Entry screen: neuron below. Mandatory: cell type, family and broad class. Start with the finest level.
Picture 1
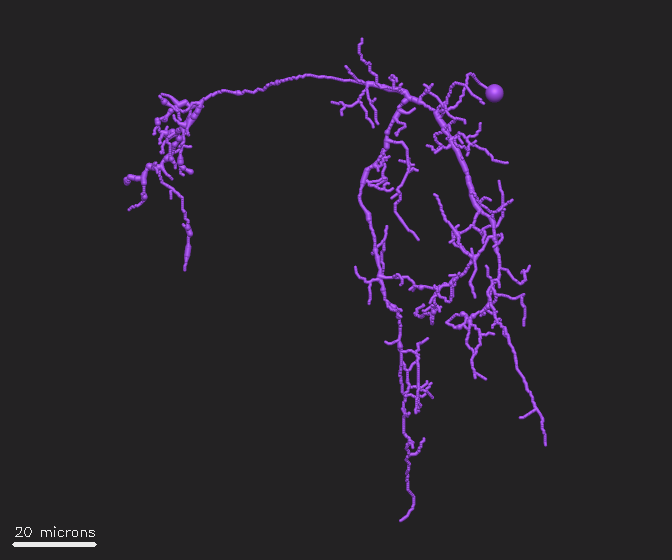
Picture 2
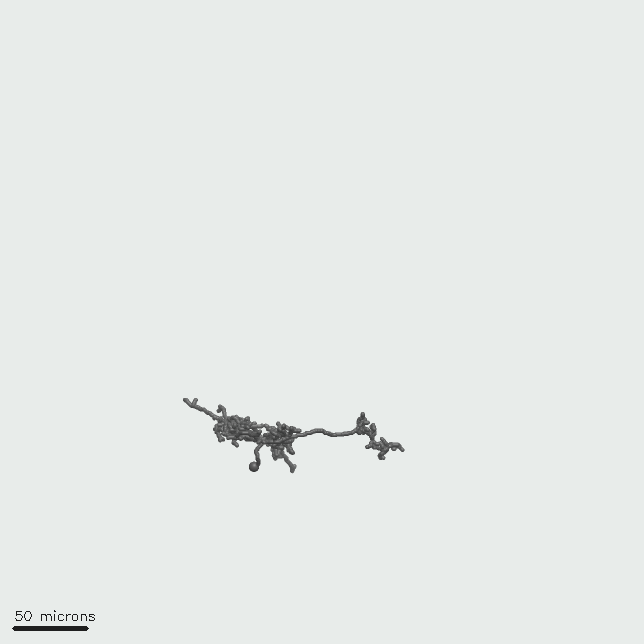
PS282; hemilineage DM6_posterior; central-brain intrinsic neuron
